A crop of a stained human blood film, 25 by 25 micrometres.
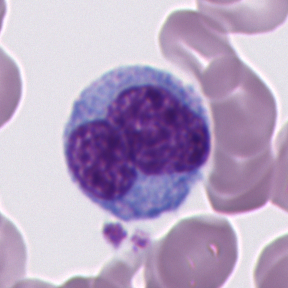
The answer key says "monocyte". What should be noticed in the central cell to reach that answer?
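Going through this monocyte point by point, begin with the nucleus: it is lobed, with a notch cutting into its lower edge.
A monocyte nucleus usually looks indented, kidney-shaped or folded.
That notch fits the indented pattern, so this point goes with the name. Second, the nucleus measures about 12 by 9 micrometres and fills most of the cell, leaving a moderate rim of cytoplasm. Third, that cytoplasm is pale greyish blue. Fourth, it is dusted with fine, faint purple granules.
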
